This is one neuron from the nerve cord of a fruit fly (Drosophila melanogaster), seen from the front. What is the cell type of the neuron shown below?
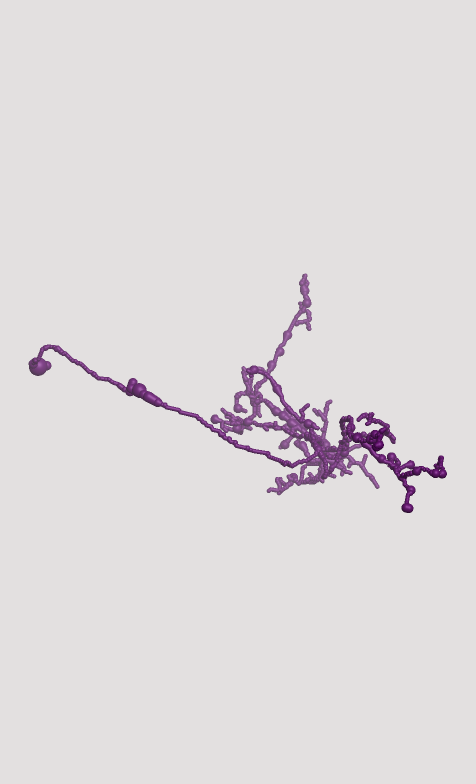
IN09A051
